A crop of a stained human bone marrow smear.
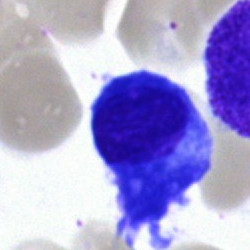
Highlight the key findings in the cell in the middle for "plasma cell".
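First, the nucleus lies eccentrically, in the upper part of the cell.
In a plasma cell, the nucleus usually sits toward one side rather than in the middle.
Second, a paler zone of cytoplasm lies just to the right of and below the nucleus.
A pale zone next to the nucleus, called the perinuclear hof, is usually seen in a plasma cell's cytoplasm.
Both of these points go with a plasma cell. Third, the cytoplasm is stained a deep, intense blue. Last, irregular tag-like projections of cytoplasm hang from the lower edge of the cell.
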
